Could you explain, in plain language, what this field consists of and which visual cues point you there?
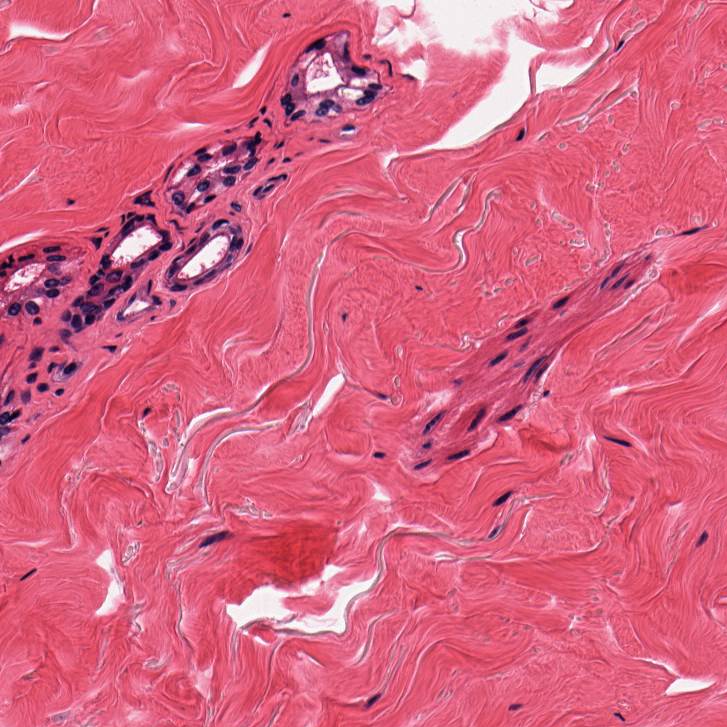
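Dermis occupies most of the field. Dense, wavy, eosinophilic collagen bundles run in varied directions, with only sparse, scattered thin dark nuclei between them.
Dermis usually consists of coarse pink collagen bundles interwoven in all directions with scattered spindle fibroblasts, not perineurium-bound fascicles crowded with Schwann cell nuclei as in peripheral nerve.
A narrow bundle of cells with elongated dark nuclei runs diagonally through the right middle. Empty white clefts split the bundles, the largest at top centre.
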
